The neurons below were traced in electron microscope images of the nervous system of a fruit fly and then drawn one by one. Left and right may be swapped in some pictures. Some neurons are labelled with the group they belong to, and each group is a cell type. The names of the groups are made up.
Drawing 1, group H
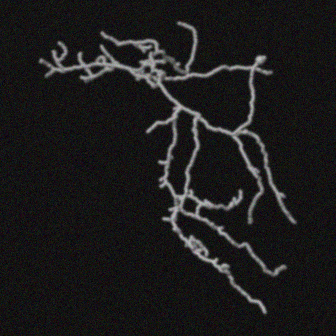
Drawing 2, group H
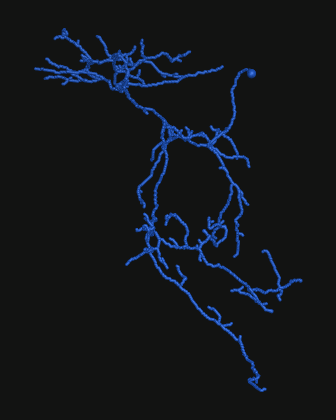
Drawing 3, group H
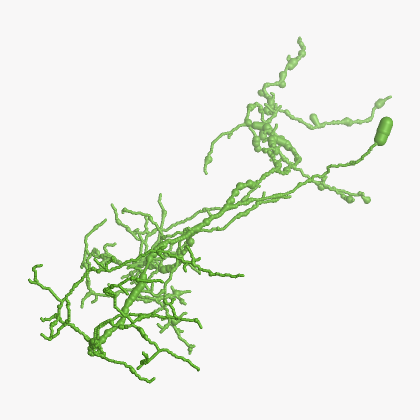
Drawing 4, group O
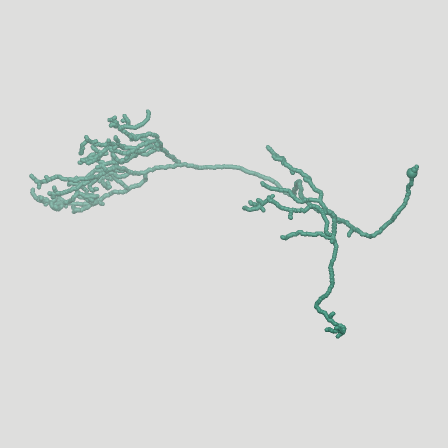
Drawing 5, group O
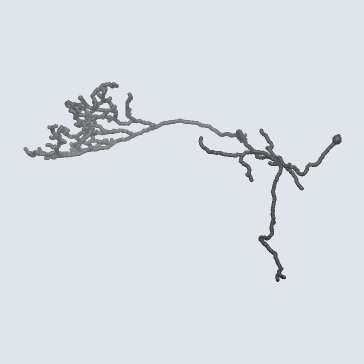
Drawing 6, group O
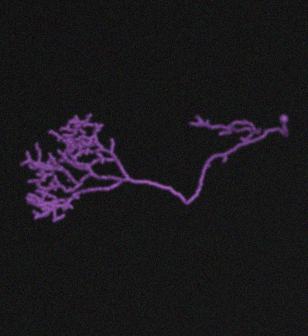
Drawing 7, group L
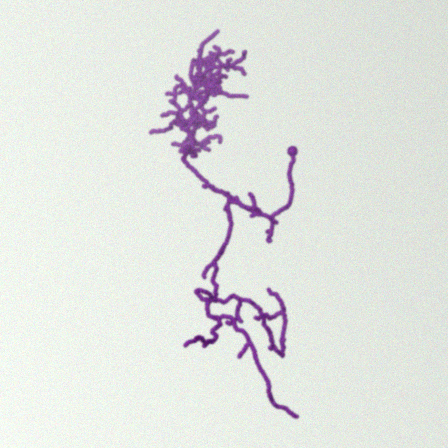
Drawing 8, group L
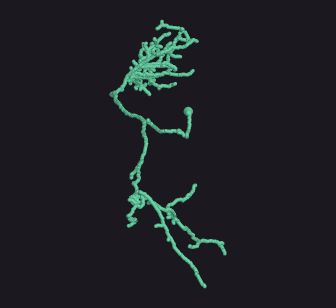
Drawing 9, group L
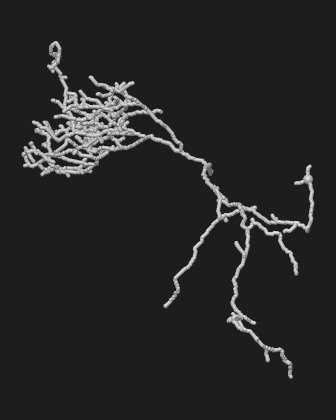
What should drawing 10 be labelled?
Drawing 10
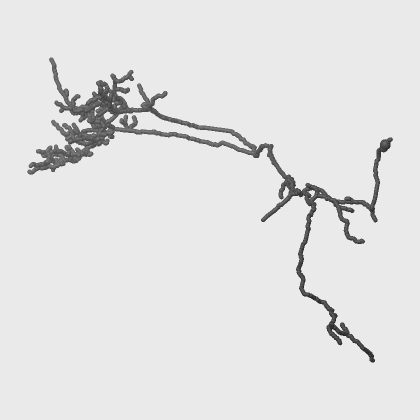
group O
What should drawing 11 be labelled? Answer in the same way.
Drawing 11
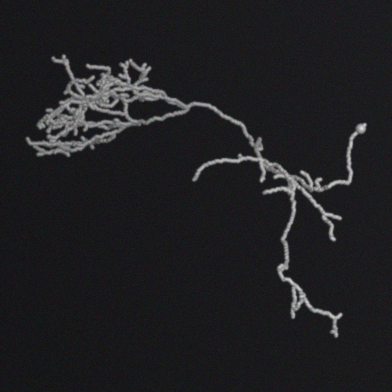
group O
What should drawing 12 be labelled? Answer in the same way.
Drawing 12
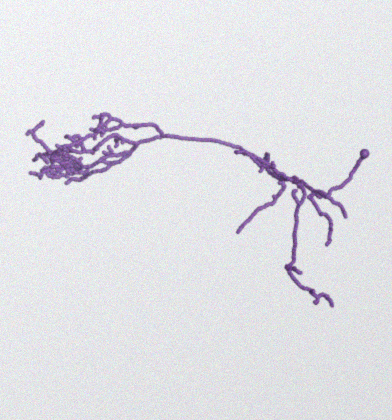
group O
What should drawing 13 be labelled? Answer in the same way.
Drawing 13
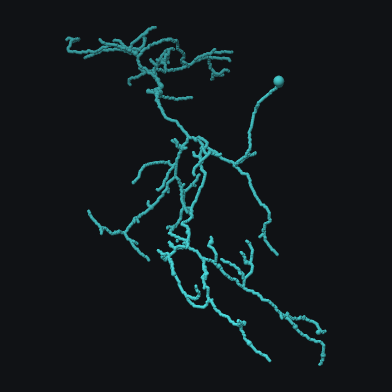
group H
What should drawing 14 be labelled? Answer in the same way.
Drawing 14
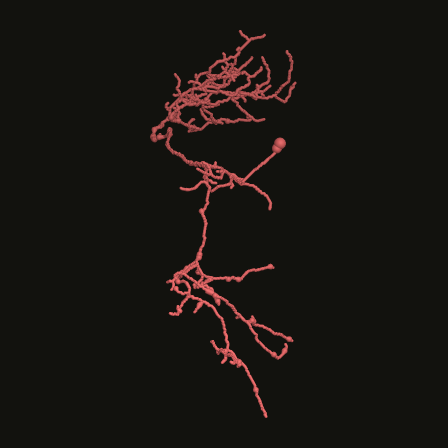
group L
